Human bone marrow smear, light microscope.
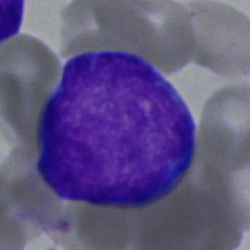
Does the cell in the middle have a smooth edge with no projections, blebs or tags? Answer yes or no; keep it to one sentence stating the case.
Yes, the edge of this cell is smooth and even.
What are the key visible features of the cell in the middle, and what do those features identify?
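Nearly the whole cell is occupied by the nucleus, so almost no cytoplasm is visible. Chromatin is finely granular and evenly spread, with no coarse dark clumps. Neither distinct granules nor vacuoles are seen in the cell. This cell is a blast.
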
